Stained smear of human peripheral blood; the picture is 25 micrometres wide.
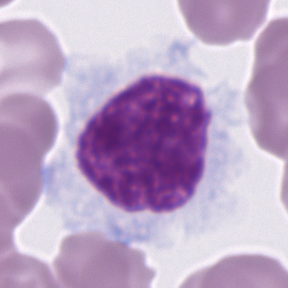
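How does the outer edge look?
Ragged, poorly defined, frayed into fine wisps all round.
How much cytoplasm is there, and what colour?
Abundant, very pale blue, a wide rim on every side of the nucleus.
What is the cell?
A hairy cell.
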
